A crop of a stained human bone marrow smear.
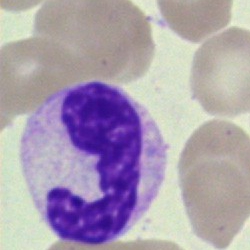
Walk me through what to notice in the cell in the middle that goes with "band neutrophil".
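This band neutrophil's nucleus is a thick curved band, its concave side facing left.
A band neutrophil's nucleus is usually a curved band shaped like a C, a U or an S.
The curve here goes with that. The chromatin is dense and coarsely clumped, with small paler patches.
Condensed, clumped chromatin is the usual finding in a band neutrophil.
So the clumping fits as well. The rest is simply what's there: an outline that is round to slightly oval with a smooth edge, and fine faint lilac granules scattered through the cytoplasm.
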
